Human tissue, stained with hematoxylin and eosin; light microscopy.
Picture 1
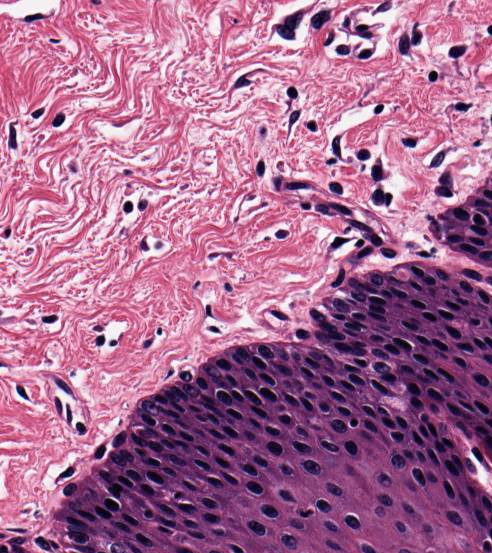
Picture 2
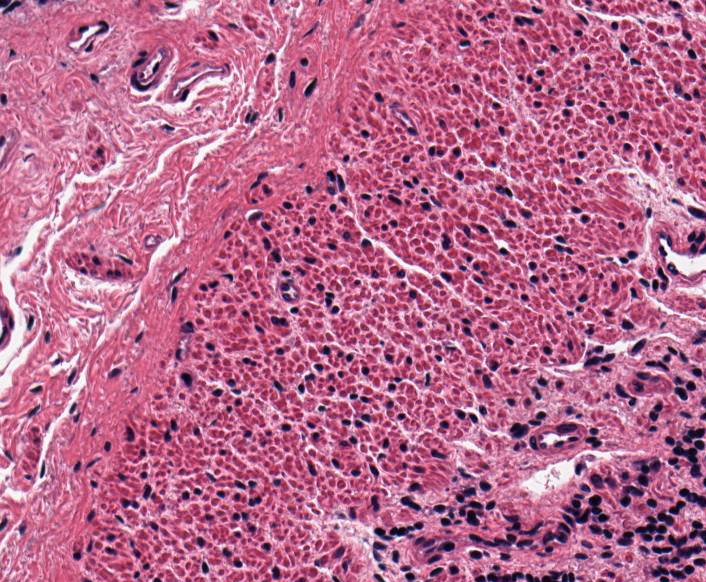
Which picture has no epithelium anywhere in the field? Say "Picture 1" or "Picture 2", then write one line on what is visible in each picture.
Picture 2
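What picture 1 shows: A cellular epithelium fills the lower right of the field and fibrous stroma fills the upper left, with the border between them running diagonally.
What picture 2 shows: No epithelium is present anywhere in the field.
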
